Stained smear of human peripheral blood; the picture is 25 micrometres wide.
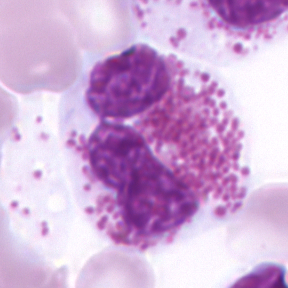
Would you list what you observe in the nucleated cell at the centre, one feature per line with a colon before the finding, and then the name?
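Nucleus: two lobes, one above the other, joined by a narrow waist.
Nucleoli: none visible.
Granules: round, roughly equal in size.
Cytoplasm: filled with granules, lying mostly to the right of the nucleus.
Conclusion: eosinophil.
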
